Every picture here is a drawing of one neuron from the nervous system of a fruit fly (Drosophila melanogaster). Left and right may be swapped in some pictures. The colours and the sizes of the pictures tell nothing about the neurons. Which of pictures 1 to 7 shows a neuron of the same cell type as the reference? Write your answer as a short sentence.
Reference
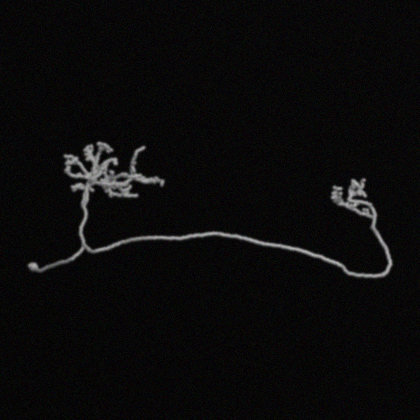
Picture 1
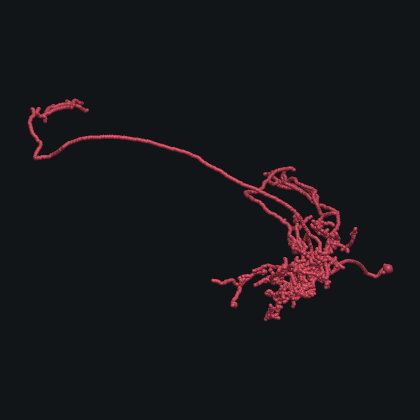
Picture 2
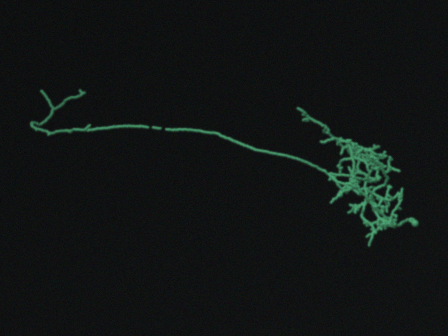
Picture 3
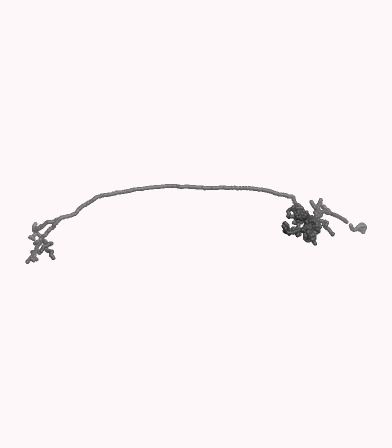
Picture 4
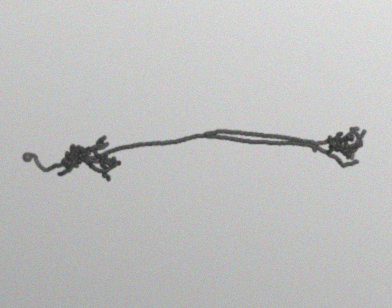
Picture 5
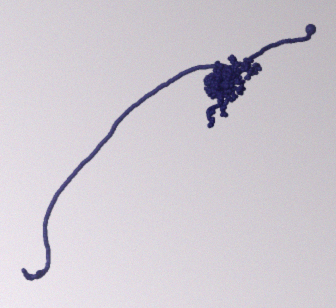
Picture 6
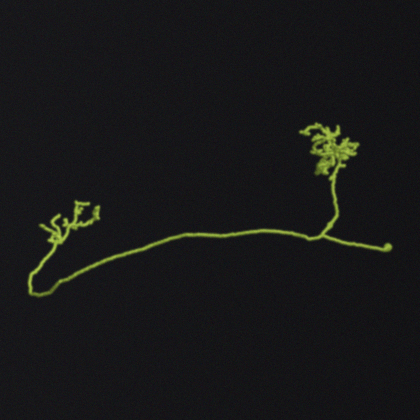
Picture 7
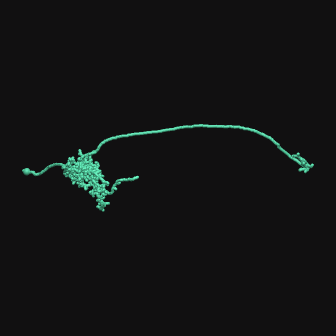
Picture 6 is of the same cell type.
